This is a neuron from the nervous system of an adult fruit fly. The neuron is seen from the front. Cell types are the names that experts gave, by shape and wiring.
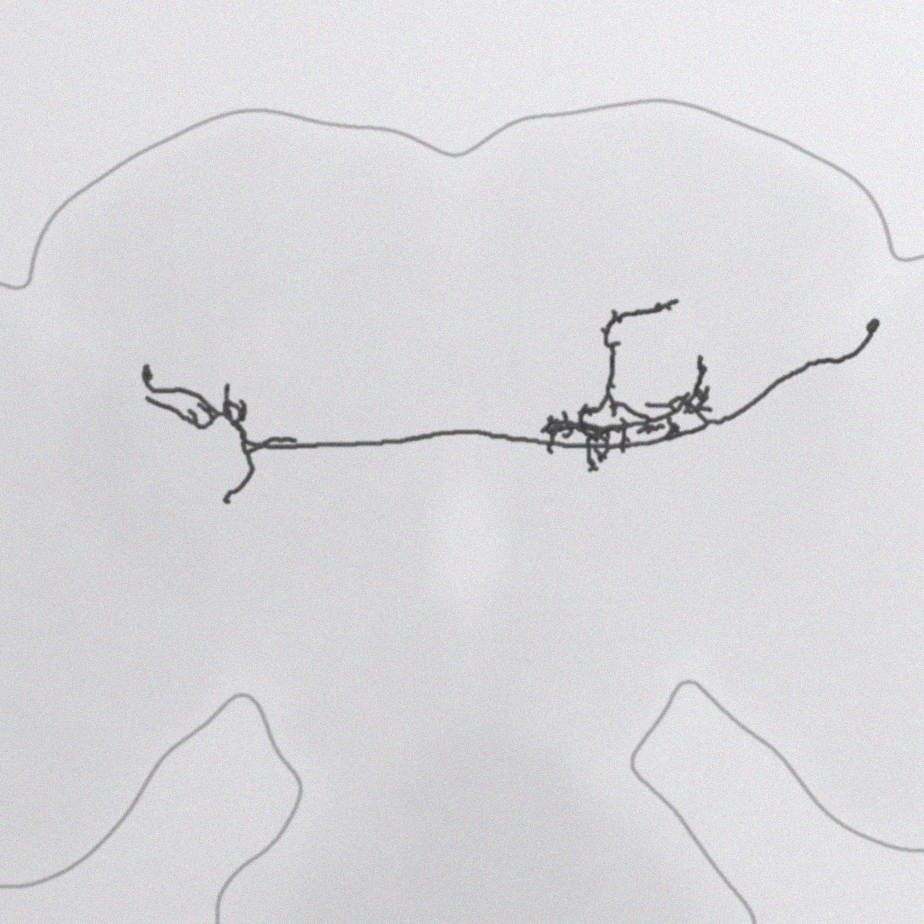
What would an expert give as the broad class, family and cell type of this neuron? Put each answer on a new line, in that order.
central-brain intrinsic neuron
hemilineage VLPl2_posterior
CB2143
